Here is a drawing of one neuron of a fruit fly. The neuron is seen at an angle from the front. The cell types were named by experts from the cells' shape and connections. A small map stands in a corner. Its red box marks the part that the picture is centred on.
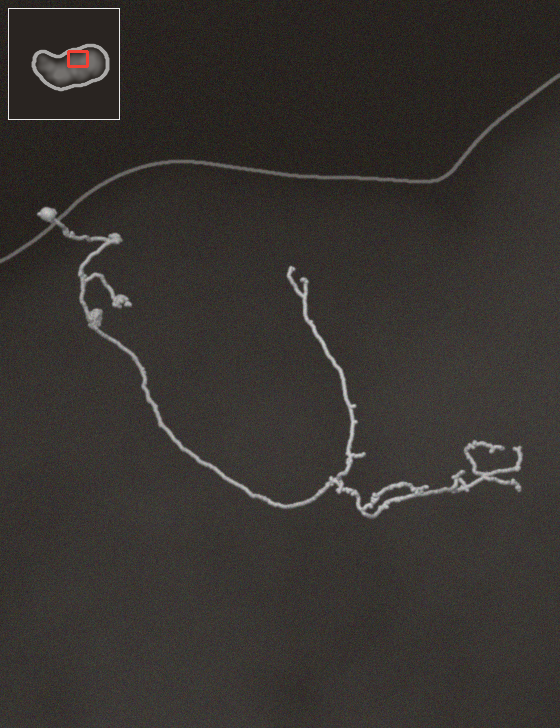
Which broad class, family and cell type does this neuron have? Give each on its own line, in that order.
central-brain intrinsic neuron
class Kenyon Cell
KCa'b'-m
